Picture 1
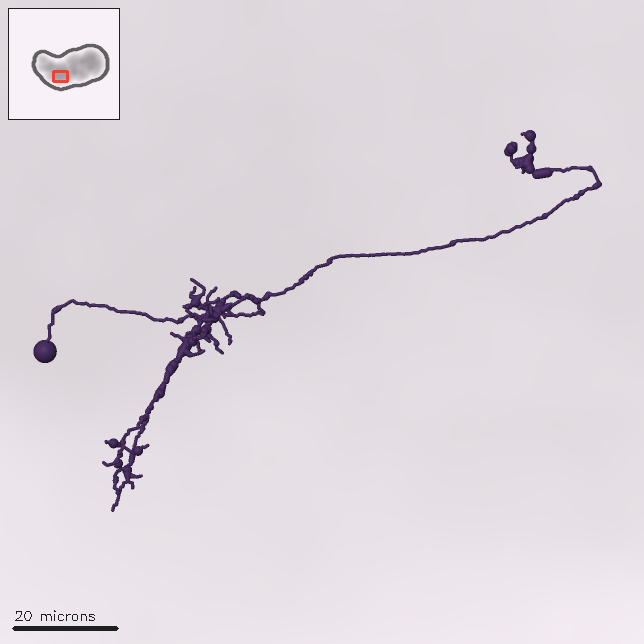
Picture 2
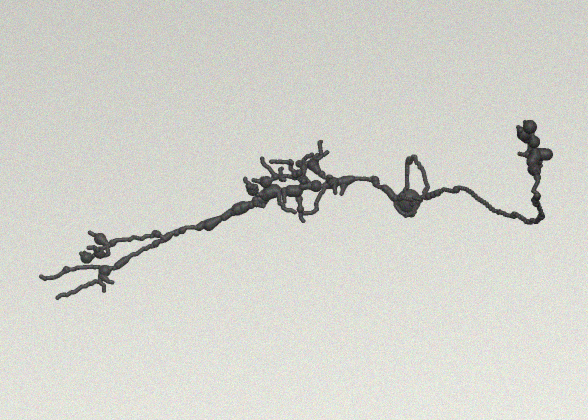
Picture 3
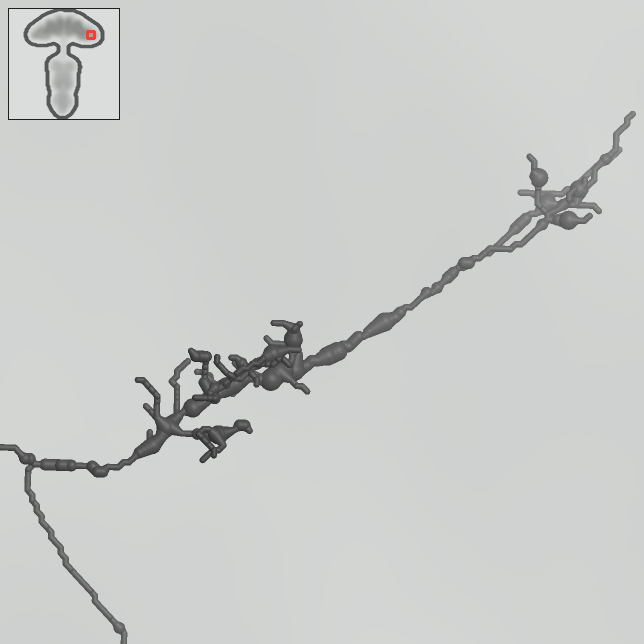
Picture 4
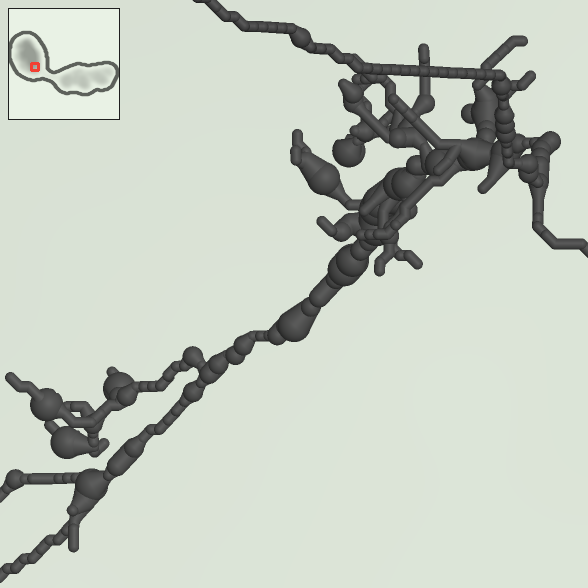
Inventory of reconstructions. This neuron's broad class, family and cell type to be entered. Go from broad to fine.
optic-lobe intrinsic neuron; T; T2a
